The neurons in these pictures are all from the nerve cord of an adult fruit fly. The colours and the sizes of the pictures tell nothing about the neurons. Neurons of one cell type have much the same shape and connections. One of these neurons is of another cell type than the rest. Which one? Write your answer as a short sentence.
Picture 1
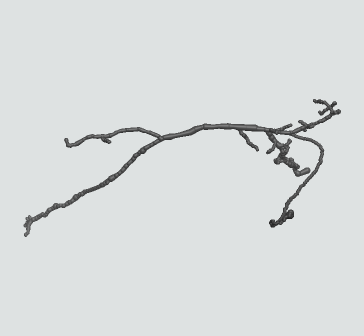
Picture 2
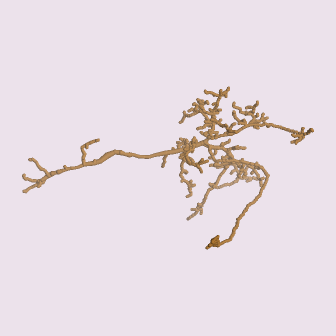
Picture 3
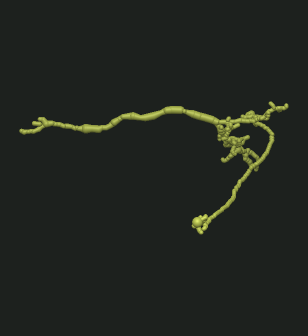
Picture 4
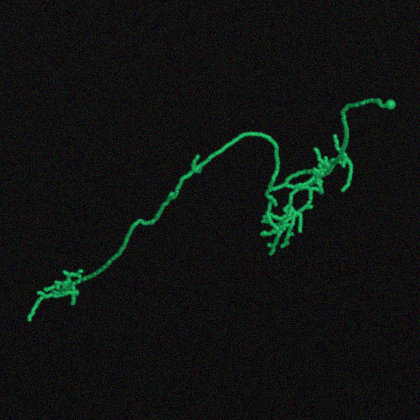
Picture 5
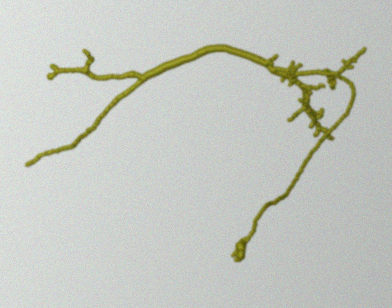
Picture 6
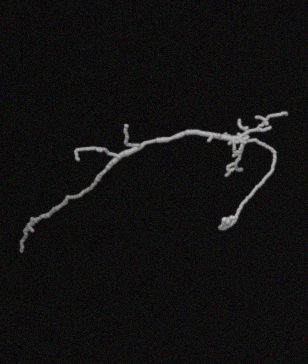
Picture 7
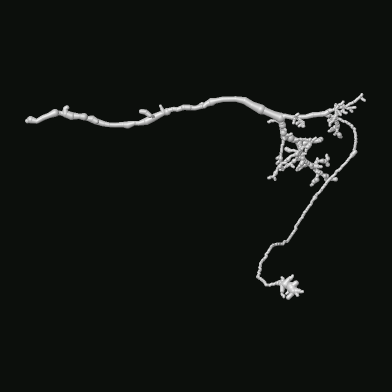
The neuron in picture 4 is of another cell type than the rest.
